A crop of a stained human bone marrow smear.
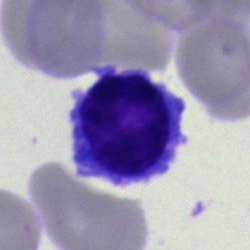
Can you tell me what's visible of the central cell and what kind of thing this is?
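The cell has a roughly round outline with an uneven, bumpy edge, from which small blunt blebs project around the surface. The chromatin is dense and stains dark purple. Cytoplasm forms only a thin deep-blue rim around the nucleus. This is a lymphocyte.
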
